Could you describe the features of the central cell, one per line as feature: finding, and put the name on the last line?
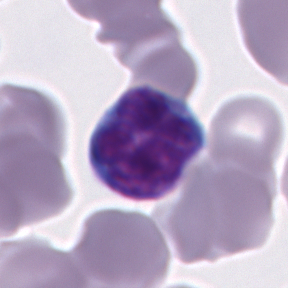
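Chromatin: dense, dark purple, coarse clumps
Nucleolus: none seen
Cytoplasm: thin blue rim
Granules: none seen in the cytoplasm
Cell: typical lymphocyte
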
